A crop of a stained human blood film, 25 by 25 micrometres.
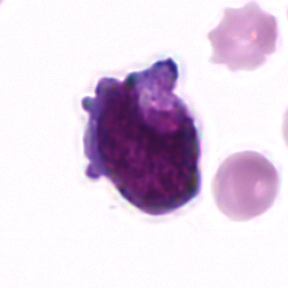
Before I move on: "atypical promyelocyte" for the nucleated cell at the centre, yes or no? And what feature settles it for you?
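Take the dark purple mass first: it fills most of the cell and looks coarse and mottled with deeper purple spots, which goes with atypical promyelocyte.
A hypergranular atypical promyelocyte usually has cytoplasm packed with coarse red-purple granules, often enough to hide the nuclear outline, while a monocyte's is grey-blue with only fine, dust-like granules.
Next, the cytoplasm you can actually see is just a thin bluish-lavender rim along the left side, which counts against monocyte.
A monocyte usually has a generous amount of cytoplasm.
Beyond that, there's a paler pinkish-lavender area in the upper right, below a single pointed projection at the top, and several small rounded blebs along the left edge; the cell is about 14 by 11 micrometres. So yes, atypical promyelocyte fits.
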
